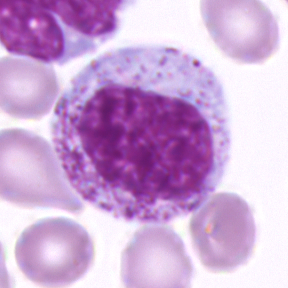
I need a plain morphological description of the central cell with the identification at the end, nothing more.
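Nucleus off-centre; wider cytoplasmic rim along upper and left sides. Chromatin dark purple, patchy, lighter streaks between clumps. Cytoplasm pale, faintly bluish-lilac, fine purple granules scattered throughout. Cell: myelocyte.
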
